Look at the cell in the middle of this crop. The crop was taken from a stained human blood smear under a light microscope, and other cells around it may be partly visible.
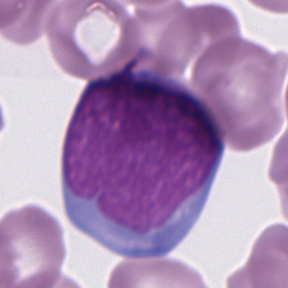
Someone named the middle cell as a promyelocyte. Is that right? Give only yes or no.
no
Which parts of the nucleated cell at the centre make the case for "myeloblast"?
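Here's how this myeloblast measures up. Start with the nucleus, which fills about 70% of the cell's area.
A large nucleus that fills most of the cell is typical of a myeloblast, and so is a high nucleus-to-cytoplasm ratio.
The chromatin here is finely granular, with no coarse dark clumps.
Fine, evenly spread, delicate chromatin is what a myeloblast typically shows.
Now the cytoplasm, which is blue.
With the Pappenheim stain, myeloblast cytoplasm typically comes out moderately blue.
Its band is uneven, though: wider below the nucleus and very thin above it. Then look at the lower border of the nucleus, where there is a small notch.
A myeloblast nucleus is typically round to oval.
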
